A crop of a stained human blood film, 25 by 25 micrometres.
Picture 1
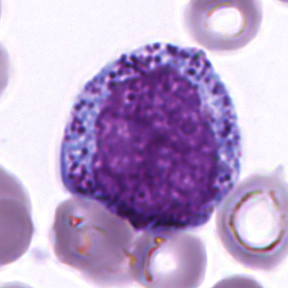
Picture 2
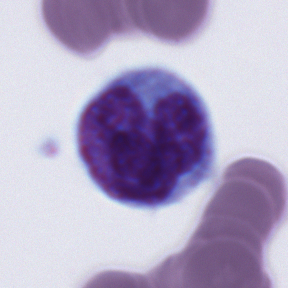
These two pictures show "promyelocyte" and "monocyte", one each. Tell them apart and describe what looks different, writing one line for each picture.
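Picture 1: promyelocyte. Numerous coarse dark purple granules lie in the cytoplasm.
Picture 2: monocyte. No distinct granules are seen in the cytoplasm.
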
